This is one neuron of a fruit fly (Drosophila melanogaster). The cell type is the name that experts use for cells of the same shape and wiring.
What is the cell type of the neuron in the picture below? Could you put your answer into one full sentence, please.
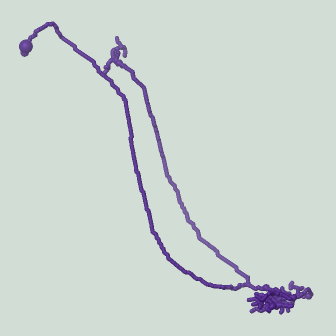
The neuron here falls under cell type T4a.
